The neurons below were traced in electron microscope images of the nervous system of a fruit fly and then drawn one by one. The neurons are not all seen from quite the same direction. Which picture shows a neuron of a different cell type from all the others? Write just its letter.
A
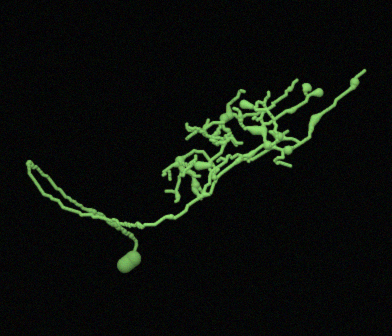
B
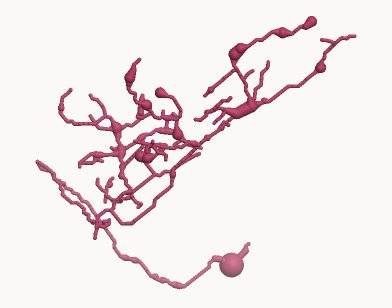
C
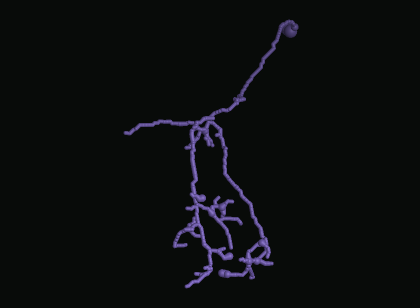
C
